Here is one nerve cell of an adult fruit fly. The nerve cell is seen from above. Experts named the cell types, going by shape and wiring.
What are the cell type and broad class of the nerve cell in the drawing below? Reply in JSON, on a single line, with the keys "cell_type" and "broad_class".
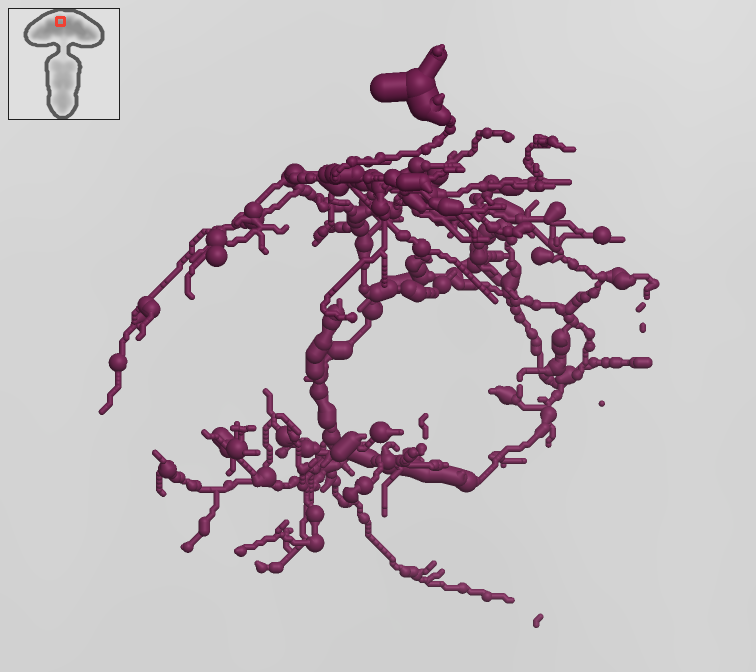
{"cell_type": "GNG065", "broad_class": "central-brain intrinsic neuron"}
